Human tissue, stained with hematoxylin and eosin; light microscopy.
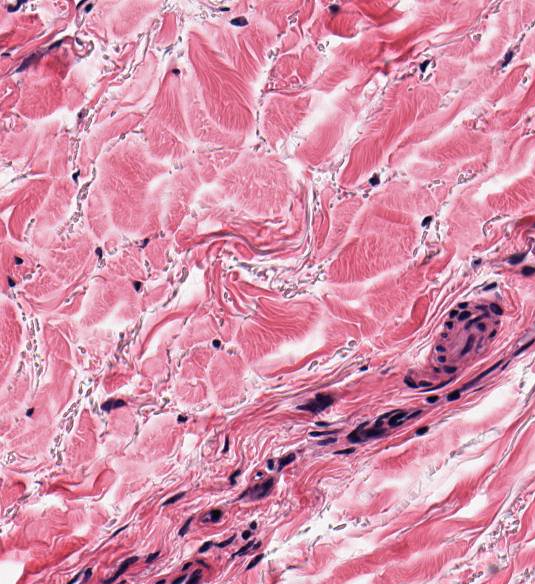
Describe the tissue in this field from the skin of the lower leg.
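Upper two-thirds of field: thick pink fibre bundles, cut in many different planes, each with a fine wavy fibrillar texture. Nuclei there sparse, small, dark; located between bundles, not within them. Lower part: band of wavy fibres running diagonally, rising from lower left toward right edge.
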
